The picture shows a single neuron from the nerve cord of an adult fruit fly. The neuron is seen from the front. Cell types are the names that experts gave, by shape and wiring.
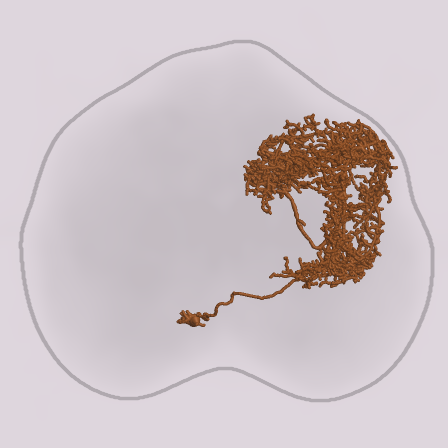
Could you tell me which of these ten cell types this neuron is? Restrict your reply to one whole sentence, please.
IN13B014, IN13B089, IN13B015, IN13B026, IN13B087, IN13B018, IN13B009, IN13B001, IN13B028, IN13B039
The cell type that this neuron has is IN13B001.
